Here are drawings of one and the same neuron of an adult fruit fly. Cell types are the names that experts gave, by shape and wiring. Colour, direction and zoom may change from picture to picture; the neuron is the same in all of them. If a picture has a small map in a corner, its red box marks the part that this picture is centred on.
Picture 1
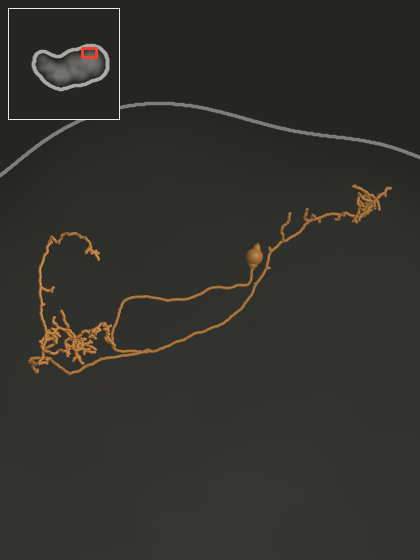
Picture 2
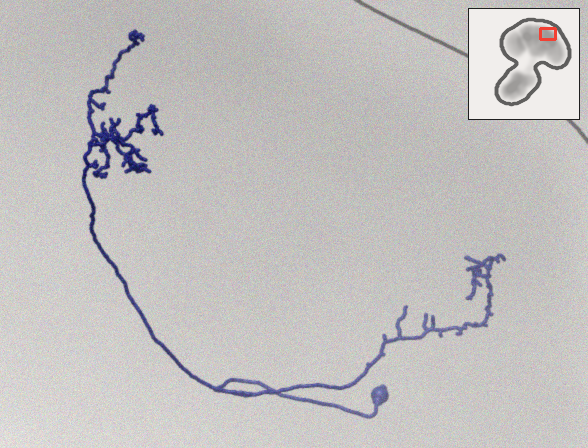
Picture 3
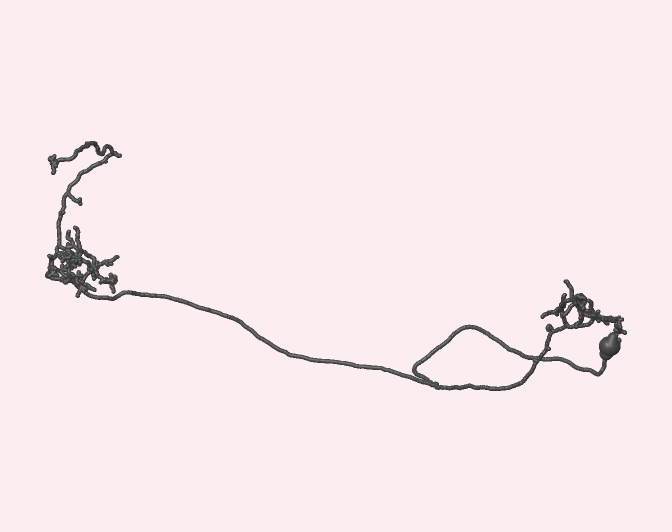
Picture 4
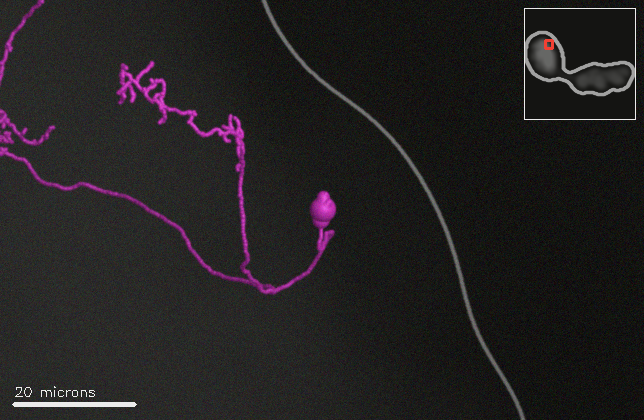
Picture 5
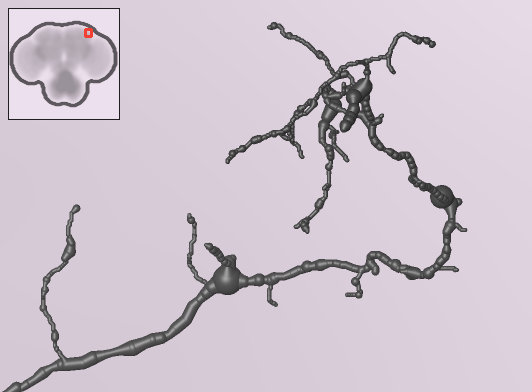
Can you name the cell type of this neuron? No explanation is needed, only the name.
CB2910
